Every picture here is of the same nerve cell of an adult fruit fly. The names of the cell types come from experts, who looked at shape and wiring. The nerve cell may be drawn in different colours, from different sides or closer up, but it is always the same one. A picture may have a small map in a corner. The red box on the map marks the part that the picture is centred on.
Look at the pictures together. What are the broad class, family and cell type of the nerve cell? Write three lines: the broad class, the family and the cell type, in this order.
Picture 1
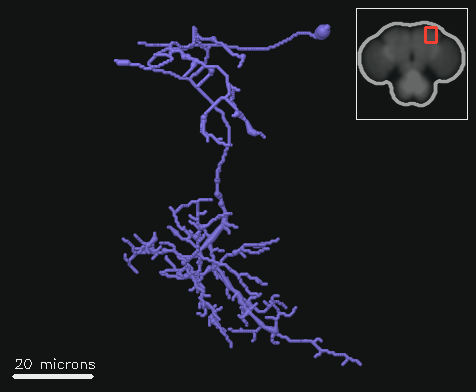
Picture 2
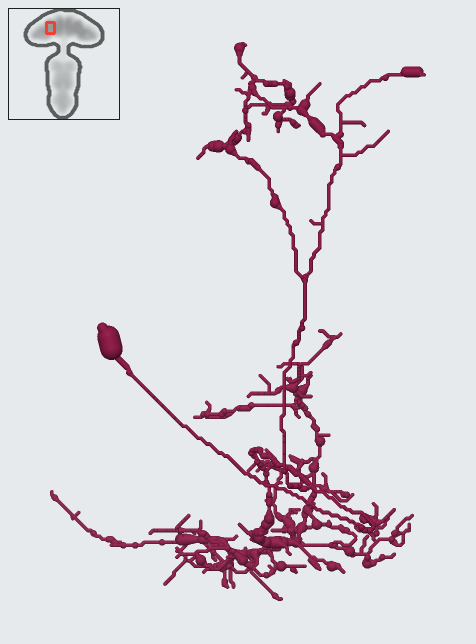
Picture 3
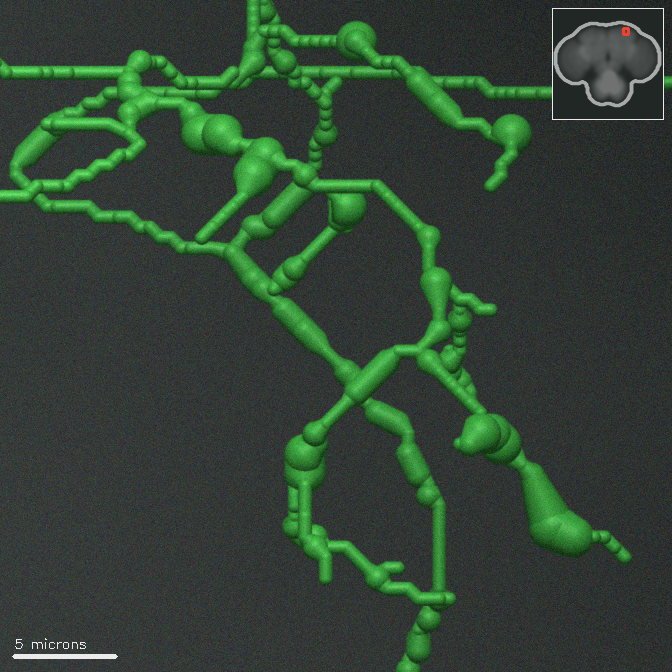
central-brain intrinsic neuron
hemilineage LHd2
SLP313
